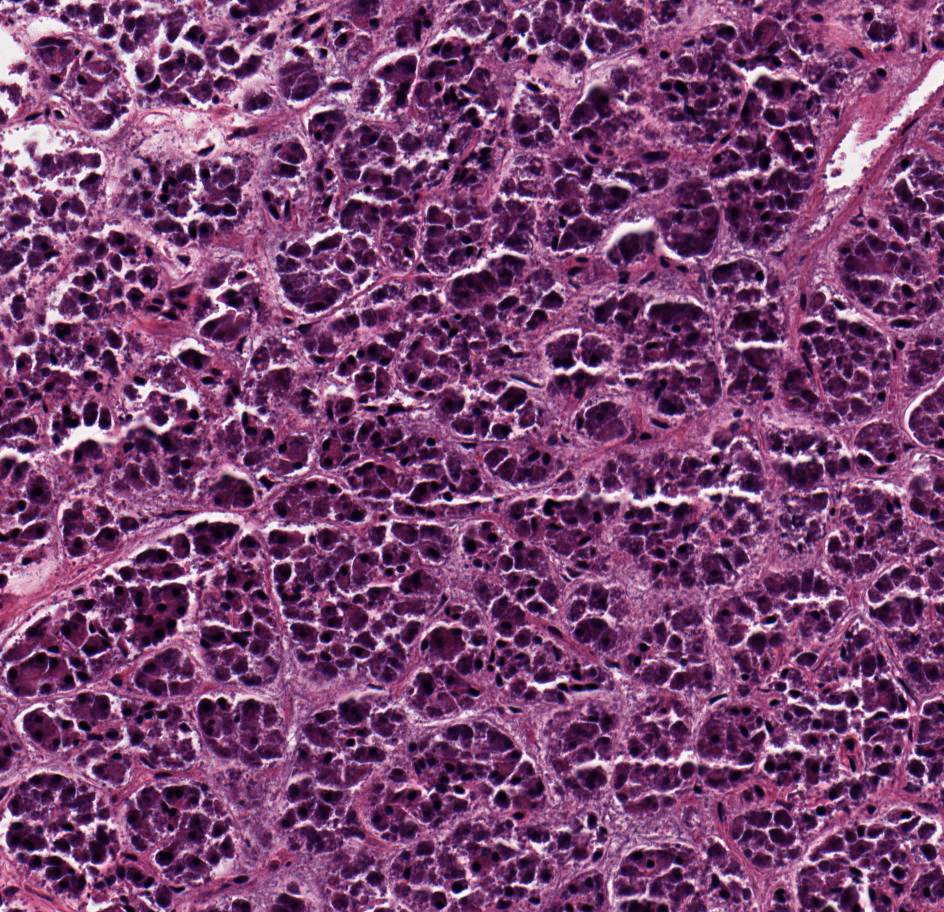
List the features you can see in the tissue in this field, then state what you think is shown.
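First, the overall layout: a branching network of thin pink septa divides the whole field into many small lobules. Second, the septa themselves: fine pink fibrous strands with few cells in them. Third, the lobules: their cells sit in small rounded clusters with narrow clear gaps between them. Fourth, the staining: these cells are deep purple, so the lobules look much darker than the septa. The tissue is pancreas.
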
